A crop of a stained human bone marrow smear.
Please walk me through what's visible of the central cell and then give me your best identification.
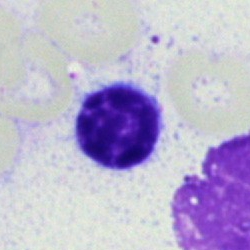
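At most a very thin rim of cytoplasm; nucleus nearly fills the cell. Chromatin clumped, lighter streaks between darker areas. Nucleoli: none visible. Granules: none seen in cytoplasm. Cell is a lymphocyte.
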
